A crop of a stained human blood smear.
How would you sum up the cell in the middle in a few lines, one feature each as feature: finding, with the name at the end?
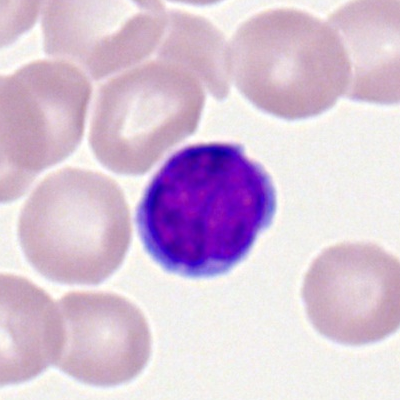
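Outline: roughly round
Chromatin: dense, dark purple, coarsely clumped
Cytoplasmic granules: none visible
Vacuoles: none seen
Name: lymphocyte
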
